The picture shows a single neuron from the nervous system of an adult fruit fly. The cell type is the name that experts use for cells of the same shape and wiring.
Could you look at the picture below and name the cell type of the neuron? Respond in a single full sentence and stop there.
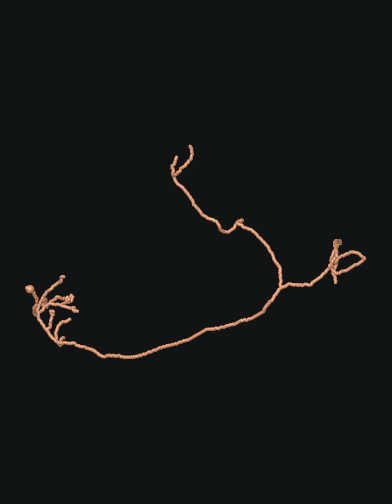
The cell type given to this neuron is KCab-s.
